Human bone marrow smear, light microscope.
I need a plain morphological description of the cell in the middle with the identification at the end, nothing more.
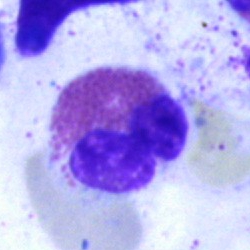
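A roughly round outline bounds this cell. Its chromatin is dense and stains dark purple, and no nucleoli are visible in the nucleus. Granular cytoplasm occupies the upper left part of the cell. The cell is an eosinophil.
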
